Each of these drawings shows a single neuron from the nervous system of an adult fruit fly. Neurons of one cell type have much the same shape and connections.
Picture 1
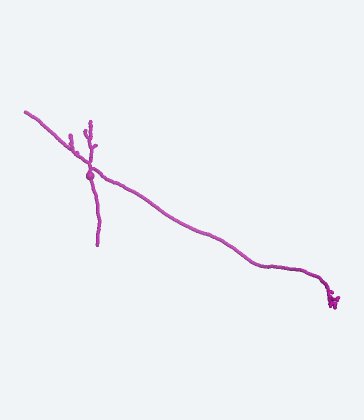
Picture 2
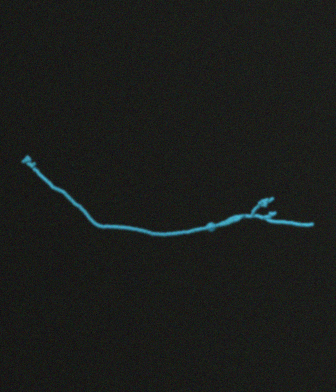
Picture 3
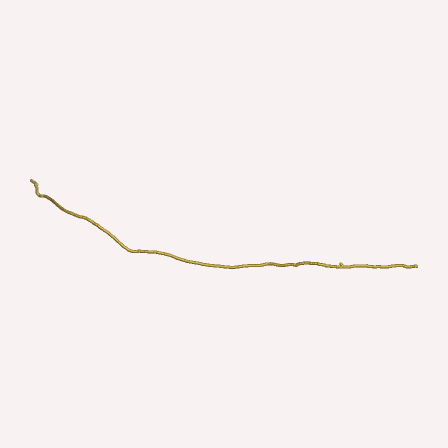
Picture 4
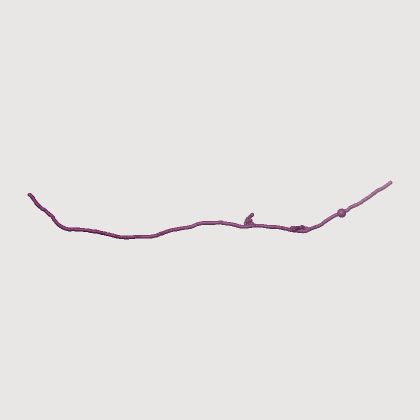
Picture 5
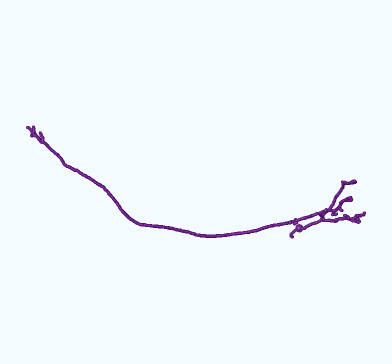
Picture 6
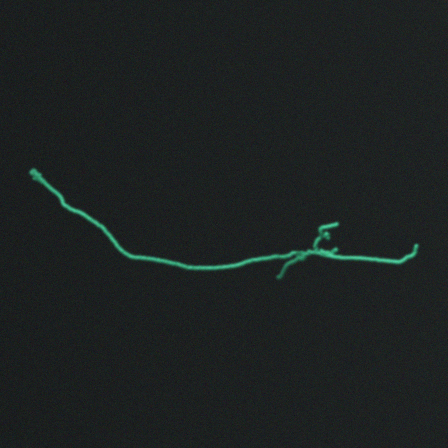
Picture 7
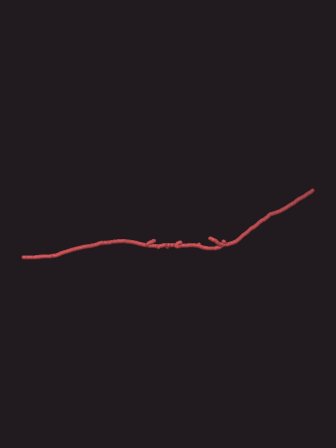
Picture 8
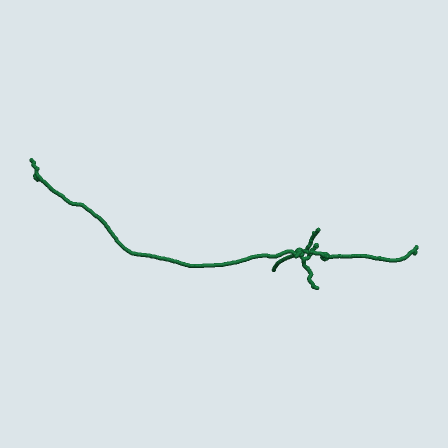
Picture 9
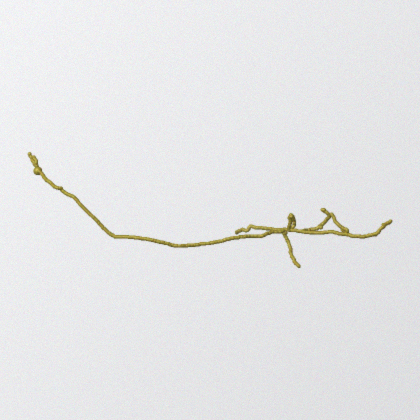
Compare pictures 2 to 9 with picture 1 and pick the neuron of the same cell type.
2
